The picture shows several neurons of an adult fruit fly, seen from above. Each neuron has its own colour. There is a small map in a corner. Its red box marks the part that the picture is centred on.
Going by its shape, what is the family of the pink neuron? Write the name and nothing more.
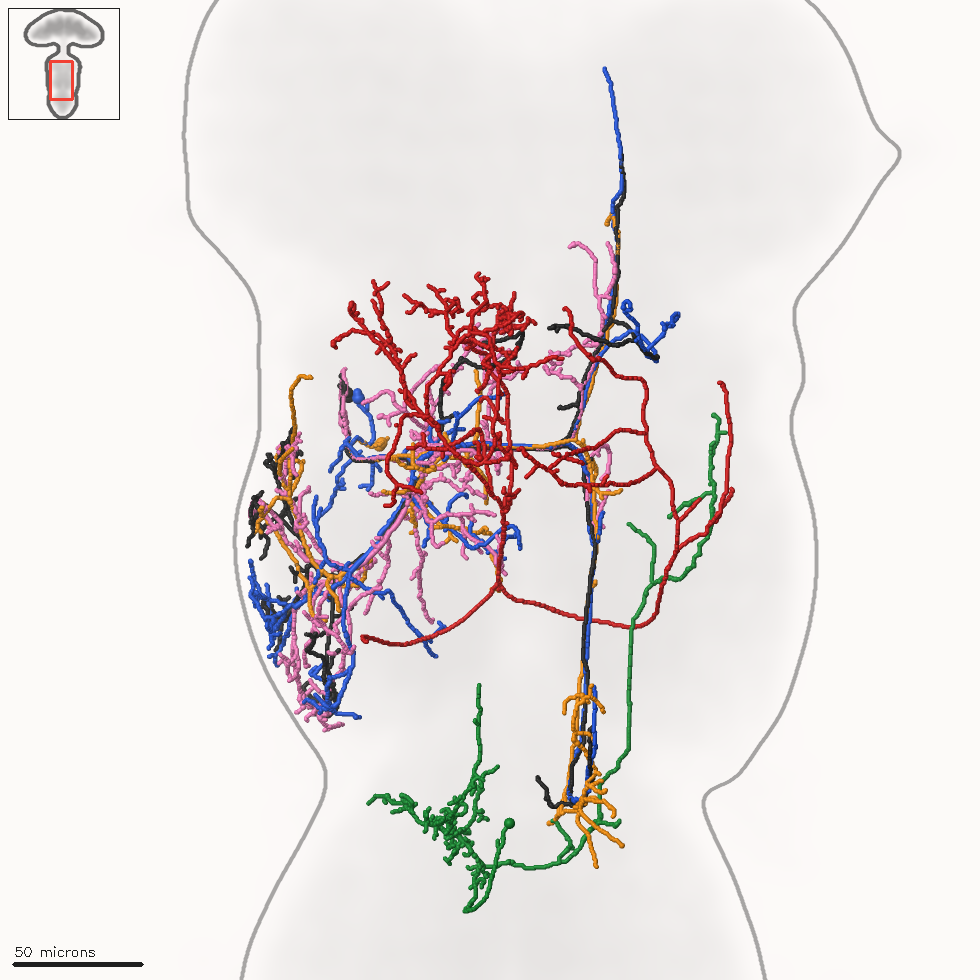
hemilineage 07B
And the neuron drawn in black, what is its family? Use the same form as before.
hemilineage 07B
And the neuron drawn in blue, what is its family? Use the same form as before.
hemilineage 07B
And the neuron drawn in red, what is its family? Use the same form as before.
hemilineage 19B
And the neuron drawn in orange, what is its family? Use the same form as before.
hemilineage 07B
